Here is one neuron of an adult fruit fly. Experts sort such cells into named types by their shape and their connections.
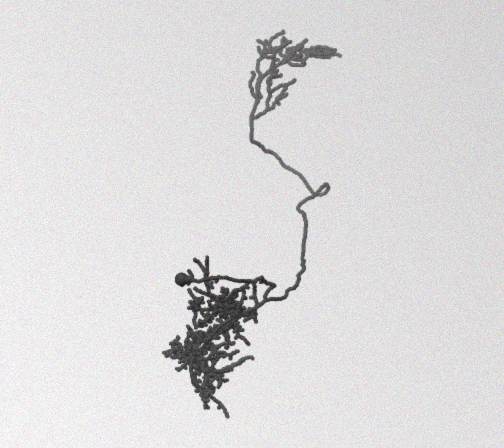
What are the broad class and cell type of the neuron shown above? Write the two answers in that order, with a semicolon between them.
central-brain intrinsic neuron; SMP603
